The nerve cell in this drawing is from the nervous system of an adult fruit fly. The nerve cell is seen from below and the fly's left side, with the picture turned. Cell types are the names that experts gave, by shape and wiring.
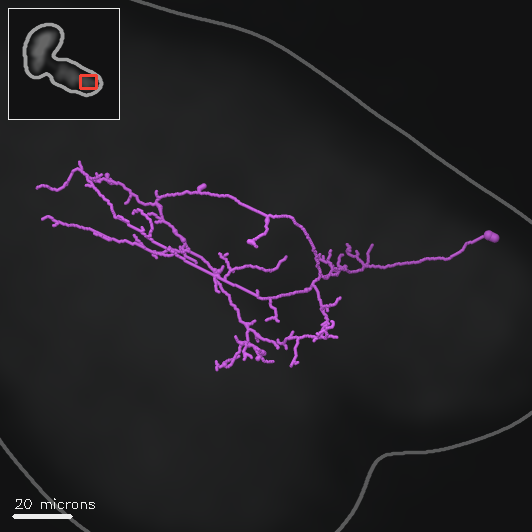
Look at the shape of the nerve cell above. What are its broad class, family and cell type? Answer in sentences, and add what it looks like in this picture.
This is a nerve-cord intrinsic neuron. Its family is hemilineage 20A.22A. Its cell type is IN20A.22A090. It is in the nerve cord and does not reach the brain. The cell body is on the right of the picture. By the scale bar it is about 160 microns wide in this view.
